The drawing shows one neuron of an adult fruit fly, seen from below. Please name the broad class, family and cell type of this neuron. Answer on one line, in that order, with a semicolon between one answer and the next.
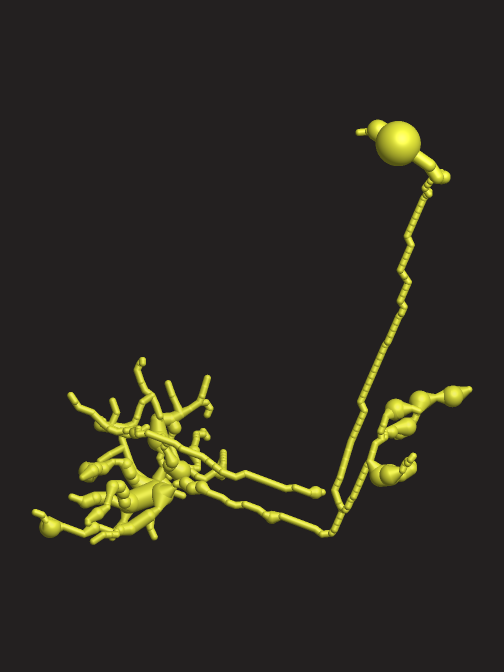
optic-lobe intrinsic neuron; T; T4a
